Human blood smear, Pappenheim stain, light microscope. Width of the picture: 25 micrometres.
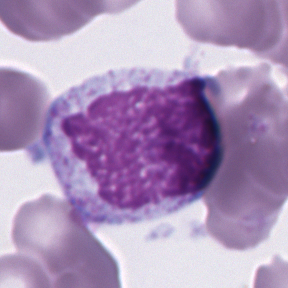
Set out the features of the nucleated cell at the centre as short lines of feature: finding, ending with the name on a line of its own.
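Nucleus: irregular, with an uneven, notched left border
Position: nucleus toward the right
Cytoplasm: pale grey-blue, widest band on the left
Granules: fine, purple, scattered throughout the cytoplasm
Name: myelocyte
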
